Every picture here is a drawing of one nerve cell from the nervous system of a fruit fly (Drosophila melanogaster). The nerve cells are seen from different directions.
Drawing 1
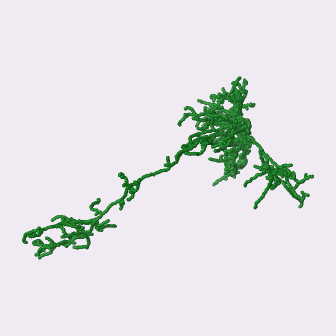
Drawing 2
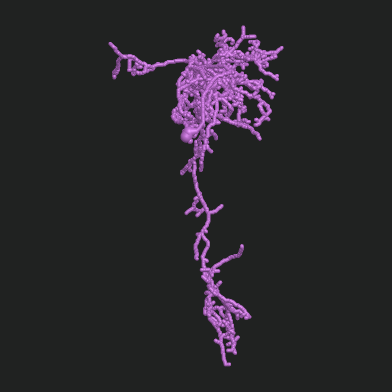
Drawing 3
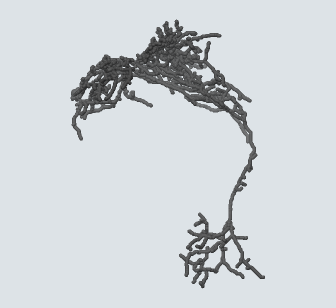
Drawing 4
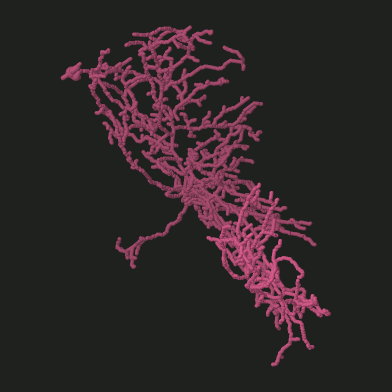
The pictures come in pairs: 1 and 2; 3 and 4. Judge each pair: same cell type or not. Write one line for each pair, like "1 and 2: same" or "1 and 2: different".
1 and 2: same
3 and 4: same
